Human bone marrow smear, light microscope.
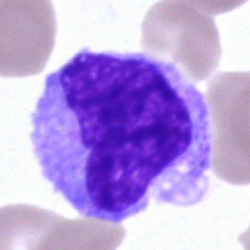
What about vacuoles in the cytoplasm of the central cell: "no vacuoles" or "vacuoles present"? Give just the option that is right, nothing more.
Vacuoles present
